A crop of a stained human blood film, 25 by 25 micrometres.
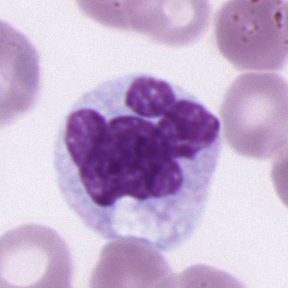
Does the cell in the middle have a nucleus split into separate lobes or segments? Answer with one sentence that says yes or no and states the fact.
Yes, what this cell has is a nucleus split into segments.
